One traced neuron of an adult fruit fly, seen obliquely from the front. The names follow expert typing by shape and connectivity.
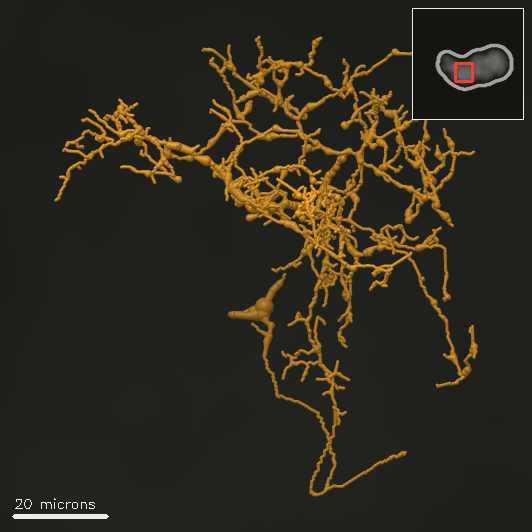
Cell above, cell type: IN13A020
